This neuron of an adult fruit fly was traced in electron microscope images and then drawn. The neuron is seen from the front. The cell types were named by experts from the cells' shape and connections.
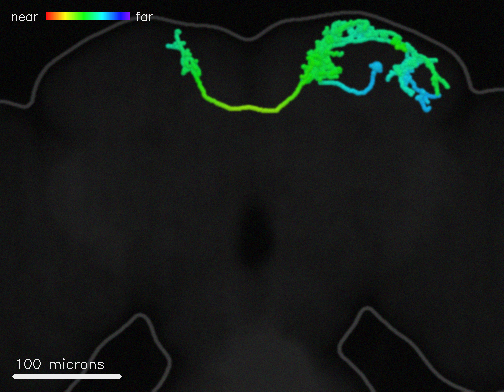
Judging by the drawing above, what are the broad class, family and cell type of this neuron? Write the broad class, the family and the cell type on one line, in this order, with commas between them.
central-brain intrinsic neuron, hemilineage DL1_dorsal, LHPV5e2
